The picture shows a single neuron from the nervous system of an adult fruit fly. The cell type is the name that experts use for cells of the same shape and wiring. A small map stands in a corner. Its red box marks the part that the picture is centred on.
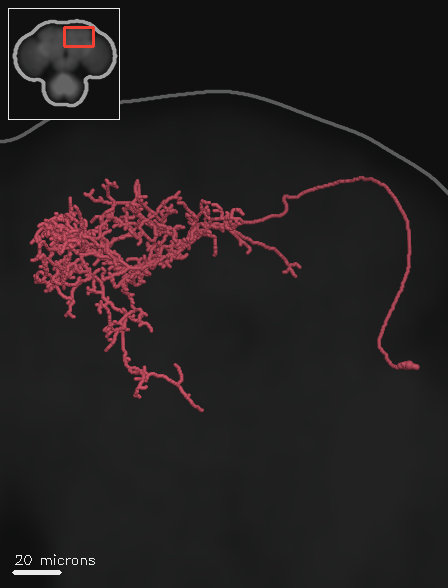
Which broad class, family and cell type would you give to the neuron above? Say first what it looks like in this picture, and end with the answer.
Its cell body lies on the right of the picture. From left to right in the picture it spans about 170 microns. The picture shows dozens of branch ends. Its broad class is central-brain intrinsic neuron. Its family is hemilineage SLPav2. The cell type is SMP010.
